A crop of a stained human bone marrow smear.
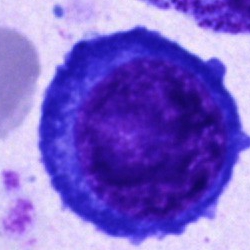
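Proerythroblast in a stained human bone marrow smear. The nucleus sits slightly off centre, toward the right side of the cell. Deep blue cytoplasm forms a moderate rim all around it. Small blunt blebs project from the right edge of the cell.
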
